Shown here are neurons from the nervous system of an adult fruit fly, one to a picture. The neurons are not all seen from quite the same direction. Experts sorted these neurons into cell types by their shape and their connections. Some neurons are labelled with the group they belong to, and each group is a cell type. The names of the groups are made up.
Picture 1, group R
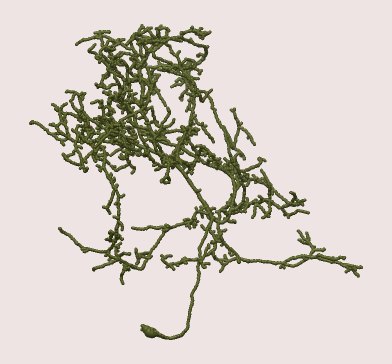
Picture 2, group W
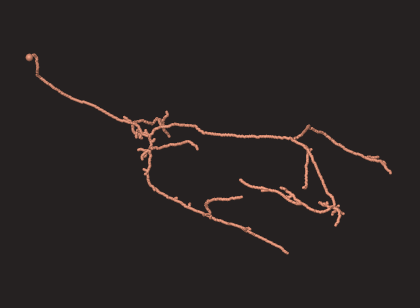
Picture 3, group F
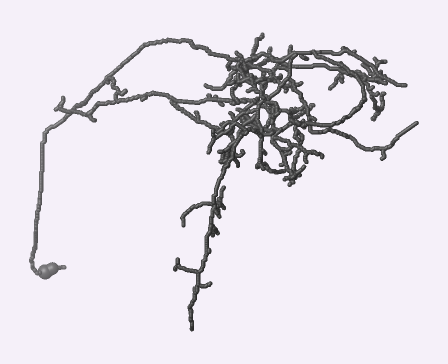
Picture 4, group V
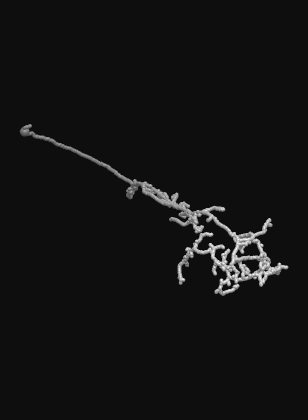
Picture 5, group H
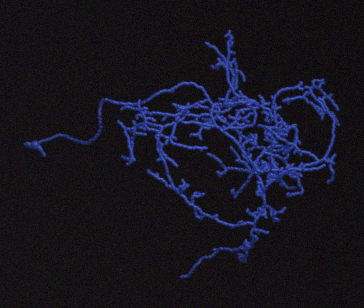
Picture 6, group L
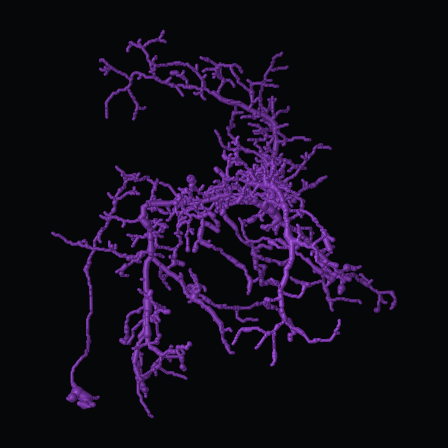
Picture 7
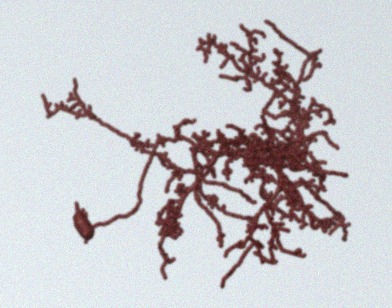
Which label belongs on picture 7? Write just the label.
group L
